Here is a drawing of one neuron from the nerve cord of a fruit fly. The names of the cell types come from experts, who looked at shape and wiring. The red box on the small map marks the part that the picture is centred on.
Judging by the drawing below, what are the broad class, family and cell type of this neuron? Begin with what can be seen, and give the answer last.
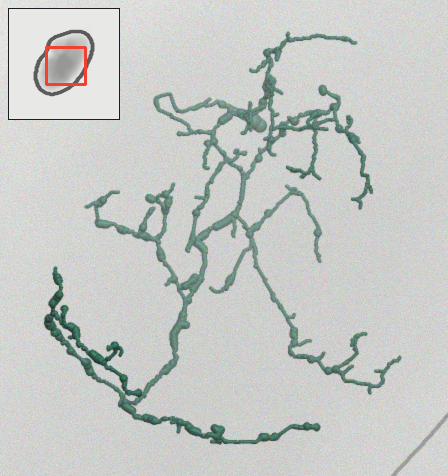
The picture shows dozens of branch ends. In this view it is about as wide as it is tall. It is a nerve-cord intrinsic neuron. Its family is hemilineage 13A. The cell type is IN13A059.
